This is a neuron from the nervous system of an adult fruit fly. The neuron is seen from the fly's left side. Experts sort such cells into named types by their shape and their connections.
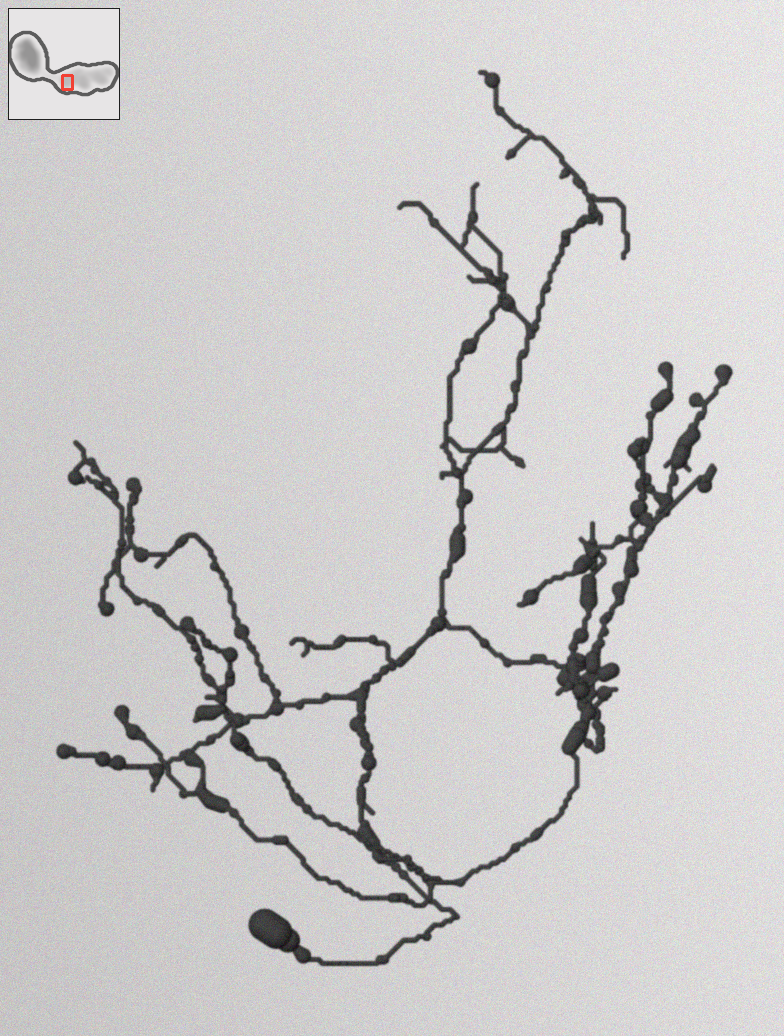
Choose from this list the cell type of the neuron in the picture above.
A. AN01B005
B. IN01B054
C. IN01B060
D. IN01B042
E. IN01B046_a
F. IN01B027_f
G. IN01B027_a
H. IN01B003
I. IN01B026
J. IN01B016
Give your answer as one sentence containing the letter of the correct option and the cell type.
The type of cell that the neuron represents is IN01B027_f, option F.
